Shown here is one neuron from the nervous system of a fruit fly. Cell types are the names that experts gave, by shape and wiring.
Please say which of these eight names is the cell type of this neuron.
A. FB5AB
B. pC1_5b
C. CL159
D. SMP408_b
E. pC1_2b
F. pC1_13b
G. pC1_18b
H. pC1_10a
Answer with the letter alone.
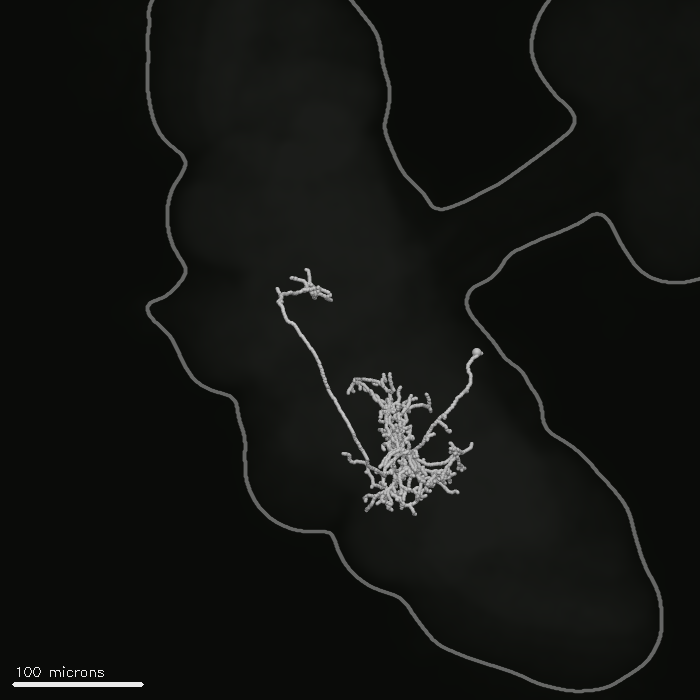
F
